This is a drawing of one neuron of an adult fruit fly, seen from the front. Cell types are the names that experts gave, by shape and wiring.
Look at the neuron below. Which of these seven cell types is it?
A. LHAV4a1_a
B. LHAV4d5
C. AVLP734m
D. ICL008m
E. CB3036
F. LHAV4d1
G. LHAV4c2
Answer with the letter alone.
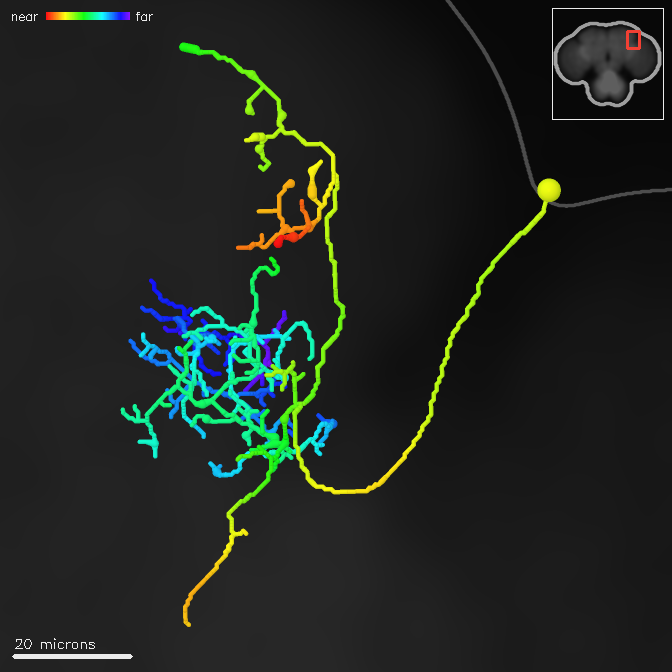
E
